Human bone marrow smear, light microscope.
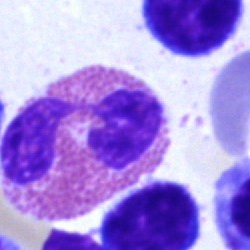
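Eosinophil: the cell in the middle of this stained bone marrow smear. Its chromatin is dense and clumped. The cytoplasm holds granules of even size throughout. The outline is rounded, with no surface projections.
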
